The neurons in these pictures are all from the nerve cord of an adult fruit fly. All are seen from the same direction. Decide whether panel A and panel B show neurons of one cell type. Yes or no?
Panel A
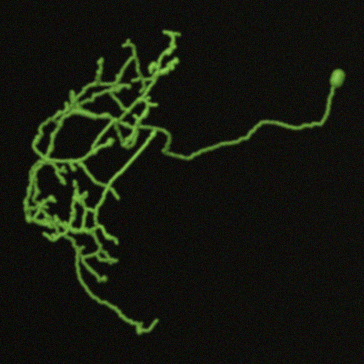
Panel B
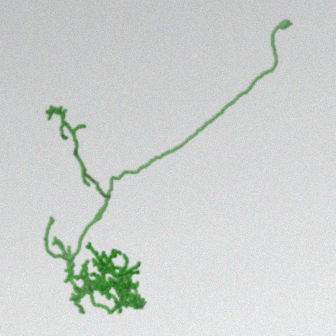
no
